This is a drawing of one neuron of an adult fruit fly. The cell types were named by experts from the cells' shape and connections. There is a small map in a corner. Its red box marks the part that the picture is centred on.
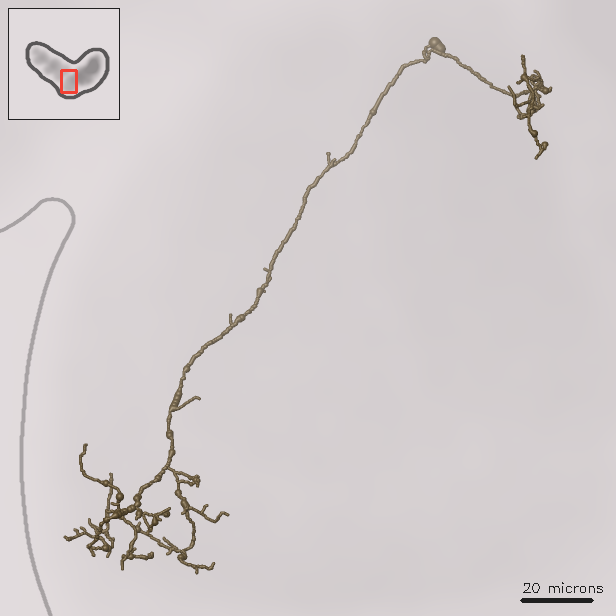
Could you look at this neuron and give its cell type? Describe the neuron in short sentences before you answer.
From top to bottom in the picture it spans about 150 microns. Dozens of branch ends can be seen. This is an optic-lobe intrinsic neuron. Its cell type is MeLo3b.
